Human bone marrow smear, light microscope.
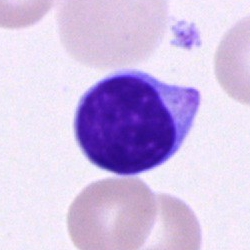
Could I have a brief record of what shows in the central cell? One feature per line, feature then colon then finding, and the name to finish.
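Chromatin: dark purple, densely stained
Cytoplasm: scant, mostly off to the right side
Cytoplasm colour: pale blue
Vacuoles: none in the cytoplasm
Name: lymphocyte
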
